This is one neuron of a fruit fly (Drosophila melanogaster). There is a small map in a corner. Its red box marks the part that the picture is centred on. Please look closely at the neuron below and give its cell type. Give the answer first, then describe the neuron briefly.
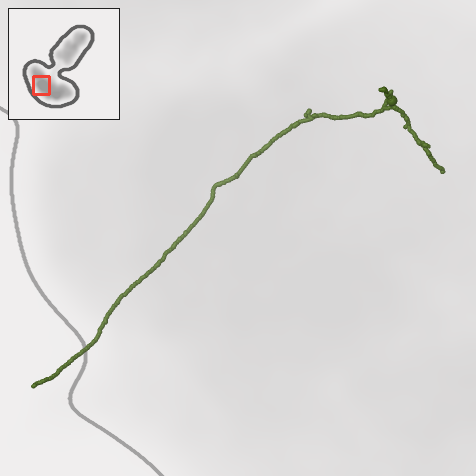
It is of cell type JO-ED2_a. Its broad class is sensory neuron entering the brain. It is in the brain and does not reach the nerve cord. It has a dozen or fewer branch ends.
